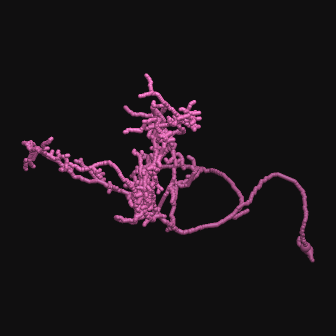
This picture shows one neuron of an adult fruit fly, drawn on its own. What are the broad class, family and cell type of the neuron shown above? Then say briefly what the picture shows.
This is a central-brain intrinsic neuron. Its family is hemilineage PSp2. The cell type is CB2093. The cell body is at the lower right of the picture. The picture shows dozens of branch ends.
